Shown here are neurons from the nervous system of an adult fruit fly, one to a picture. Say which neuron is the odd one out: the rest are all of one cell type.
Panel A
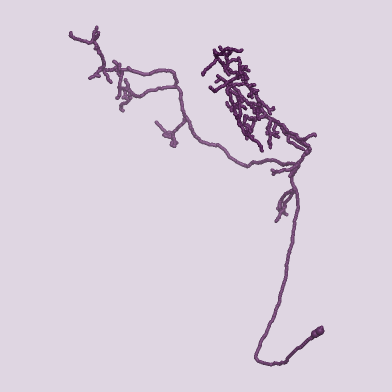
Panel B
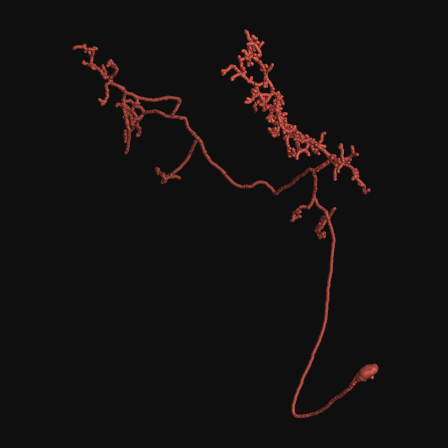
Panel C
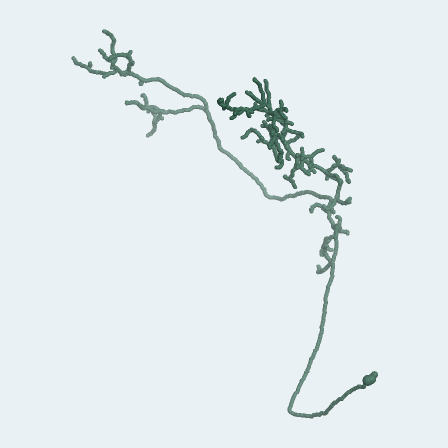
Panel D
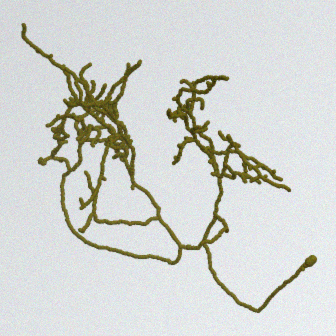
D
